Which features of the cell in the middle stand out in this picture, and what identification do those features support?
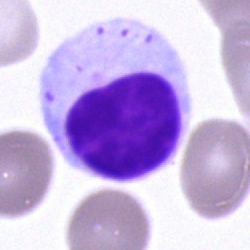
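Round, smooth outline. Dense chromatin, staining dark purple. No nucleolus visible. Pale blue cytoplasm. Lymphocyte.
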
